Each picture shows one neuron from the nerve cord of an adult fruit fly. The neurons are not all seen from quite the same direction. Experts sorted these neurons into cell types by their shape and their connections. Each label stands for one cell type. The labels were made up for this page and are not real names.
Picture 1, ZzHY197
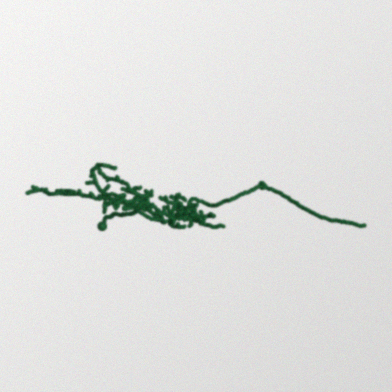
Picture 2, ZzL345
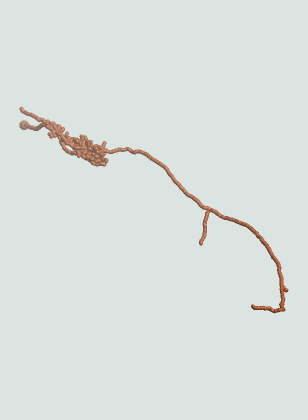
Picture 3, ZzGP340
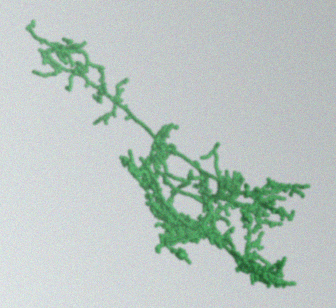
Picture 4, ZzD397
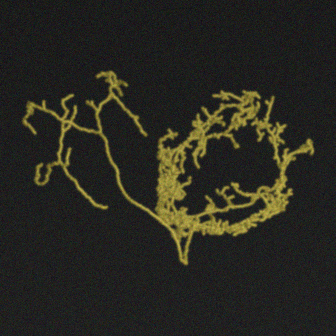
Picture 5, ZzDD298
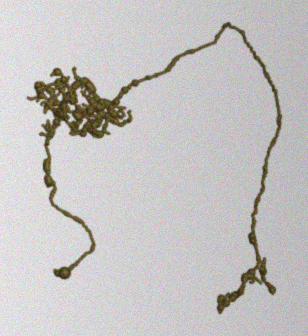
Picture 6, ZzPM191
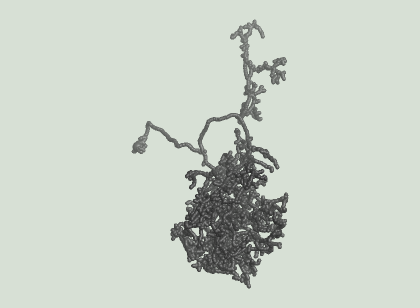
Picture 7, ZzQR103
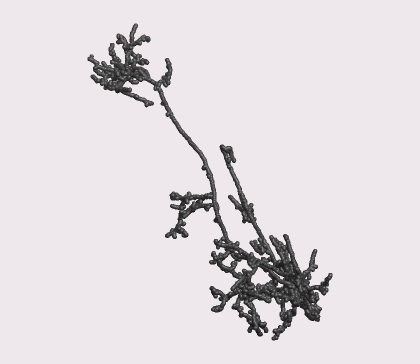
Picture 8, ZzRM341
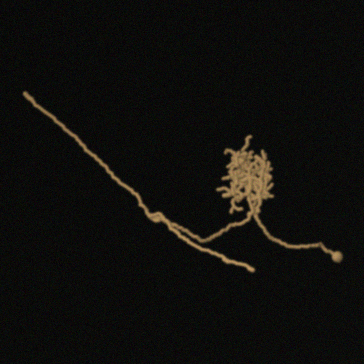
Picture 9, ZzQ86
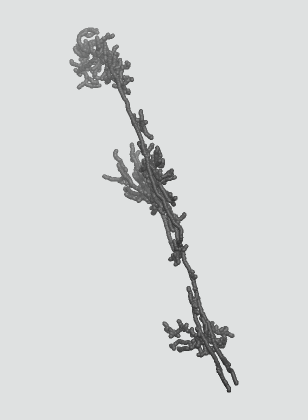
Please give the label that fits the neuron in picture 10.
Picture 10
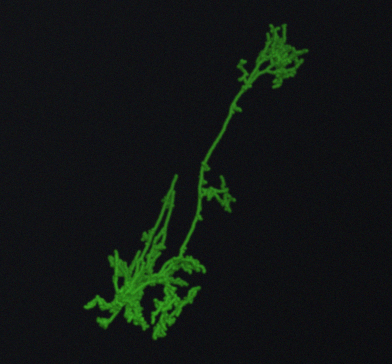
ZzQR103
